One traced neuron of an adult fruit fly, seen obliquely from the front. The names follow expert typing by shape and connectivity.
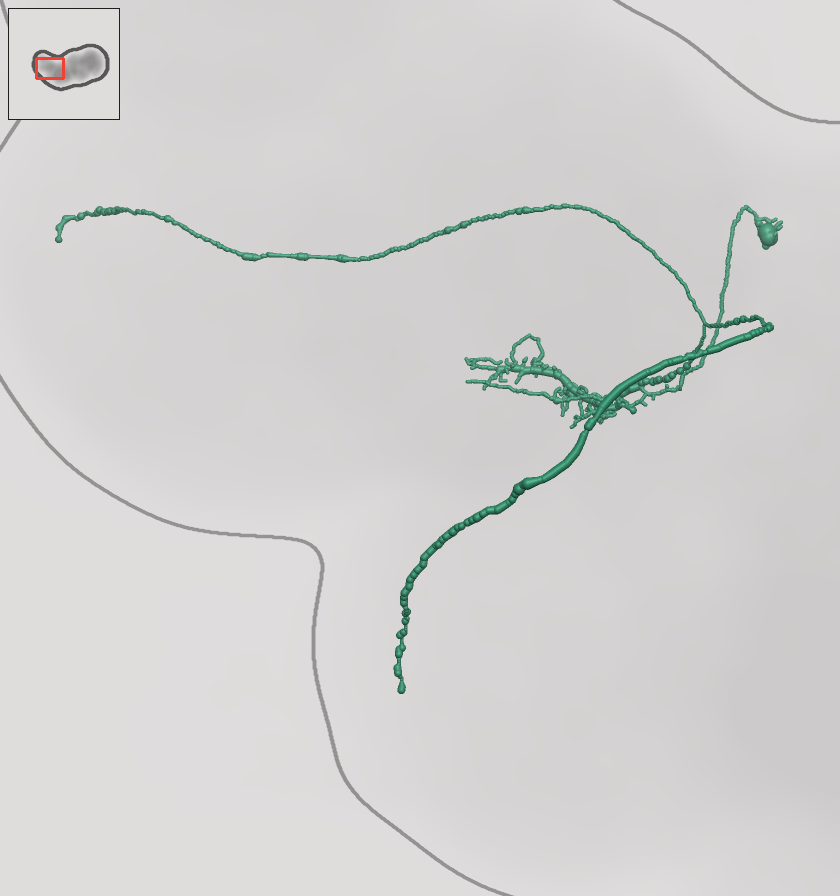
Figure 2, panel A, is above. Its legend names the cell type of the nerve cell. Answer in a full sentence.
The cell type is IN18B044.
